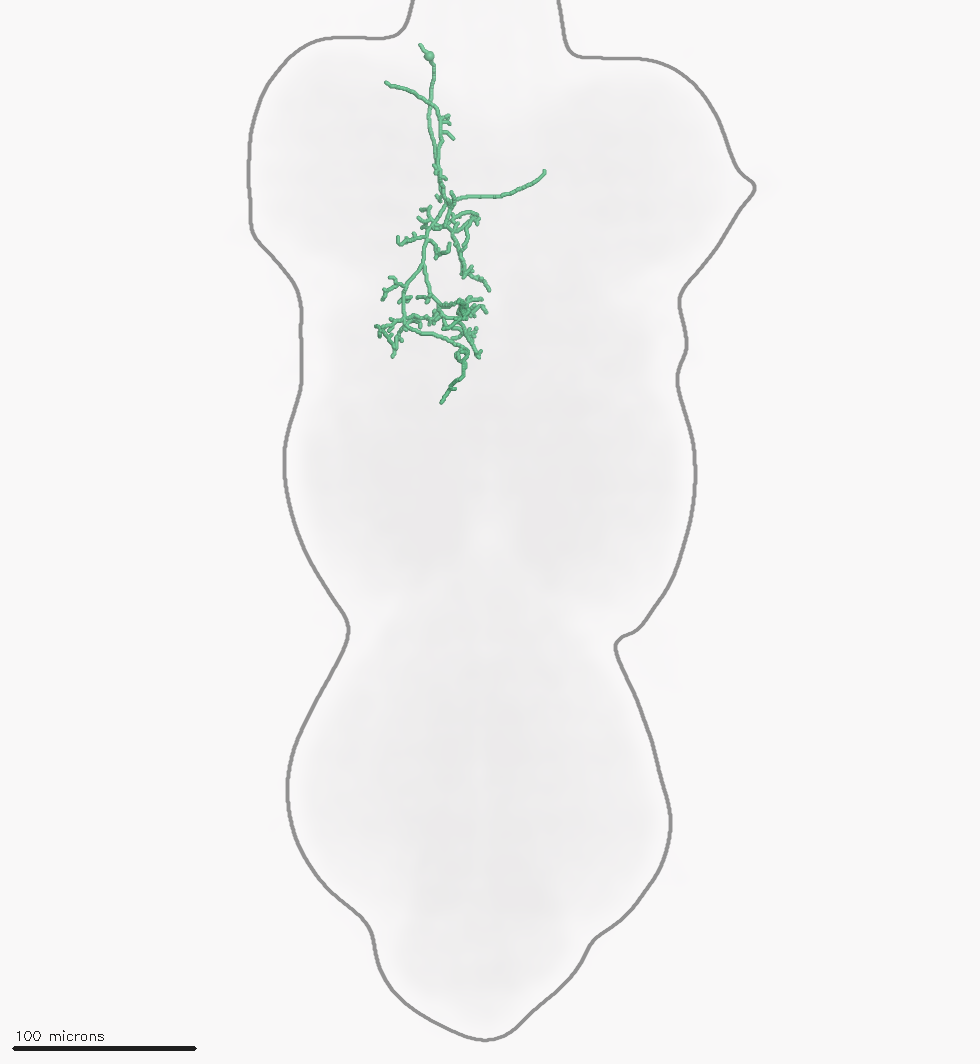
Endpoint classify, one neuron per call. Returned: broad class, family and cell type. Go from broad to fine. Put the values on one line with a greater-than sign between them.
ascending neuron > hemilineage 07B > AN07B116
